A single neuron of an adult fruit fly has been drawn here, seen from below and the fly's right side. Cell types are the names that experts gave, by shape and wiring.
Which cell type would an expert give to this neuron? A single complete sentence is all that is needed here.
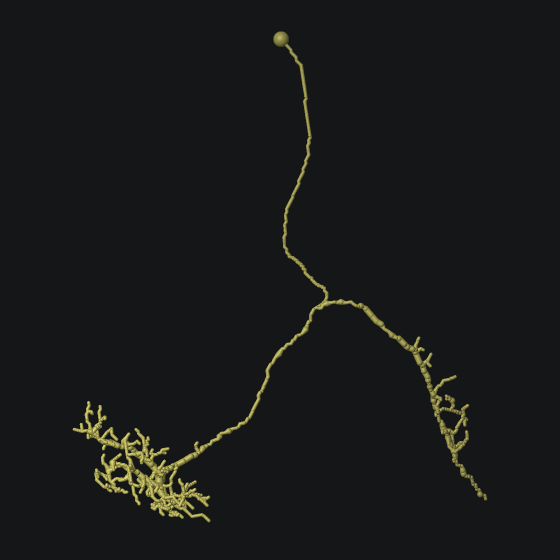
The cell type of this neuron is LPLC1.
